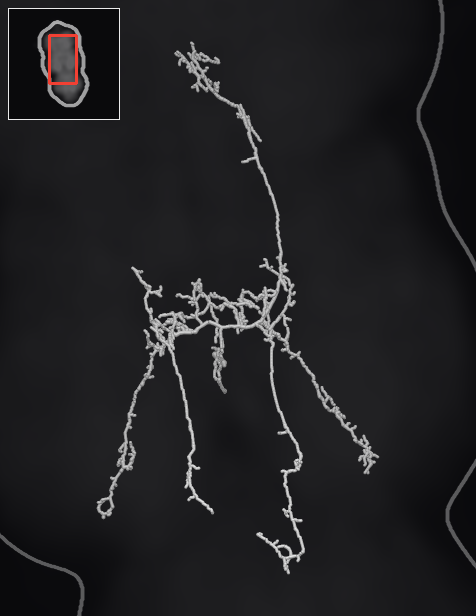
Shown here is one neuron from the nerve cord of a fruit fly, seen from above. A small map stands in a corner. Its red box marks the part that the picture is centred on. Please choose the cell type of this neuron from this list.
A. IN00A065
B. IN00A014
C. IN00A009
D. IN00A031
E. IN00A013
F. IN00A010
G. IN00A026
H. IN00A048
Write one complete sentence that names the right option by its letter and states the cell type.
The neuron is a cell of type IN00A026, the type in option G.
